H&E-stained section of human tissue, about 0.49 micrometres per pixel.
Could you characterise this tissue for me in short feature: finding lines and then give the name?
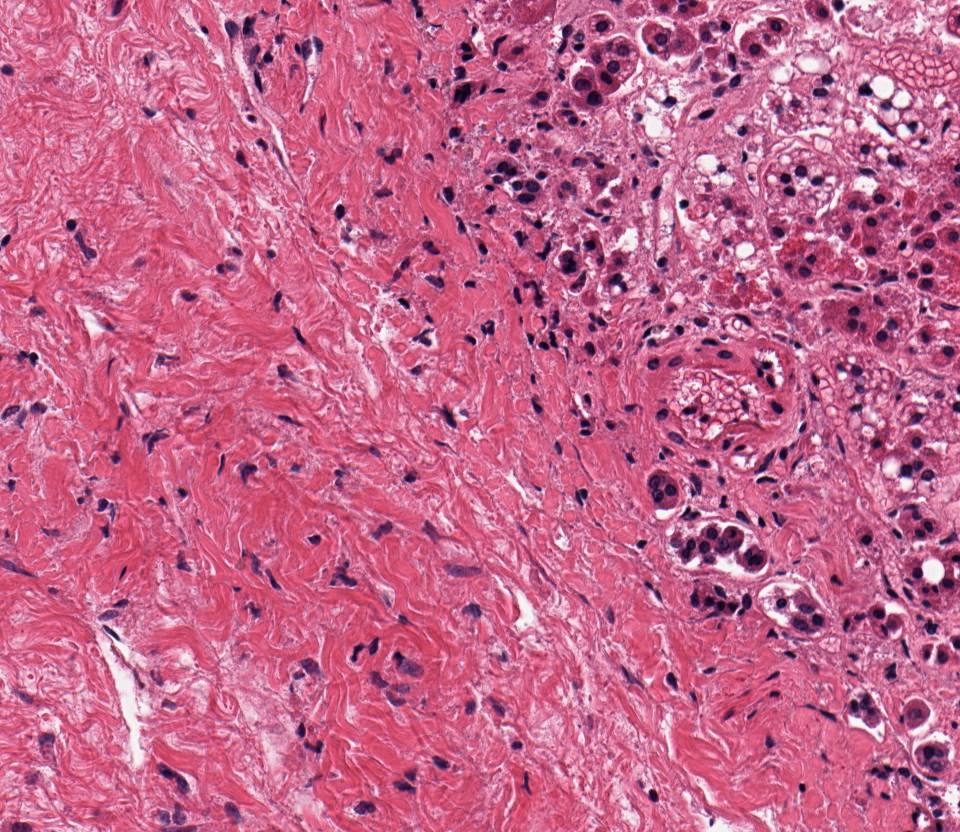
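Collagen: dense, filling left and central field
Cellularity: upper right and right edge
Nuclei: sparse among the collagen, small, dark, mostly elongated
Nests: small, rounded, thin fibrous strands between, in right part
Vacuoles: round, clear, in many upper-right cells
Tissue: adrenal gland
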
